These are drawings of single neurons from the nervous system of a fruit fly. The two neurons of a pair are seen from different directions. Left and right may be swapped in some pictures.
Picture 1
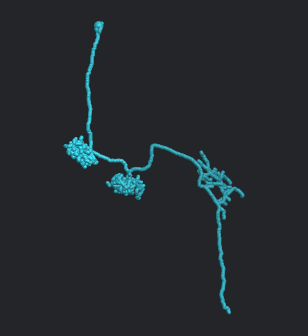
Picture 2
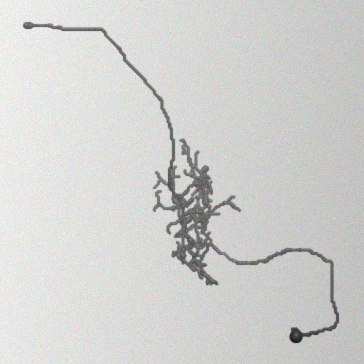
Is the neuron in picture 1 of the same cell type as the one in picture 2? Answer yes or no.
no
